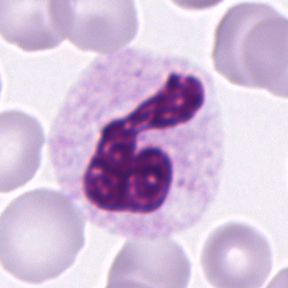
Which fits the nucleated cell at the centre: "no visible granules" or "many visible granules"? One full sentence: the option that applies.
This cell has a cytoplasm with many visible granules.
